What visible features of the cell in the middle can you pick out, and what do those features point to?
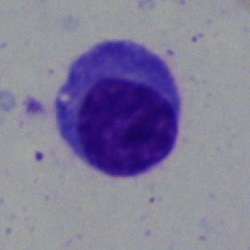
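Round to oval in outline, this cell has a mostly smooth margin. Its cytoplasm is deep blue, with a small clear spot lying at the left edge. No distinct nucleolus can be seen in the nucleus. The cell shown is a plasma cell.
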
